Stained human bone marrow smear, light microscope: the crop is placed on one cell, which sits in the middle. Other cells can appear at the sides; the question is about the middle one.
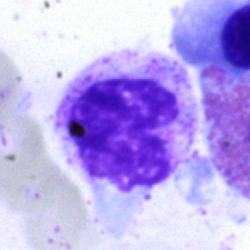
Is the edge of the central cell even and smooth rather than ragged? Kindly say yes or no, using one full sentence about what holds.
No, the outline of this cell is ragged or frayed, or it has projections, blebs or tags.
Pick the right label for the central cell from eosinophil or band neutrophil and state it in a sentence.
This crop is built around a band neutrophil at its centre.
